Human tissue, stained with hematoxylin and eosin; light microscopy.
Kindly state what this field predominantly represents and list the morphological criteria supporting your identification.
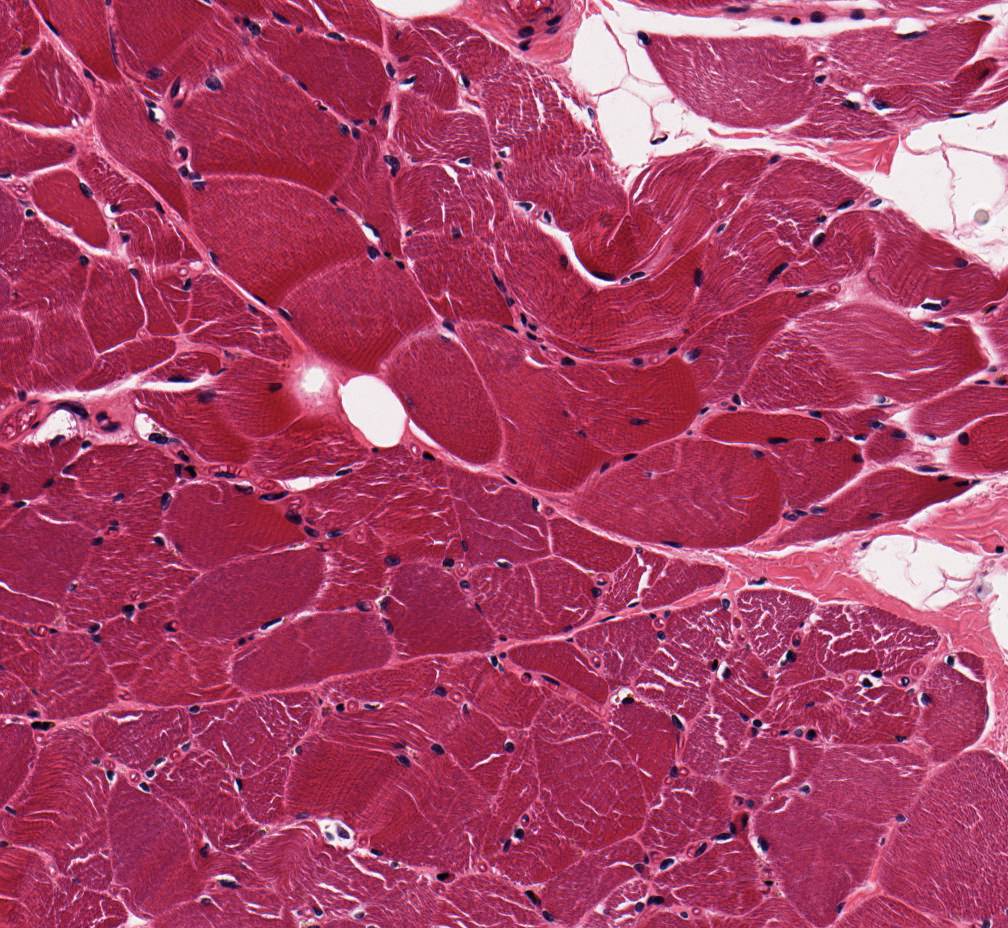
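Shown here: skeletal muscle. Its nuclei, small, dark and flattened or oval, sit at the fibre edges rather than in the centres.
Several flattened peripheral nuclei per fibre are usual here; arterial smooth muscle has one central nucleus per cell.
Pale pink perimysium forms thicker septa dividing the fibres into fascicles. A few adipocytes, empty white spaces, lie at the upper and right edges.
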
